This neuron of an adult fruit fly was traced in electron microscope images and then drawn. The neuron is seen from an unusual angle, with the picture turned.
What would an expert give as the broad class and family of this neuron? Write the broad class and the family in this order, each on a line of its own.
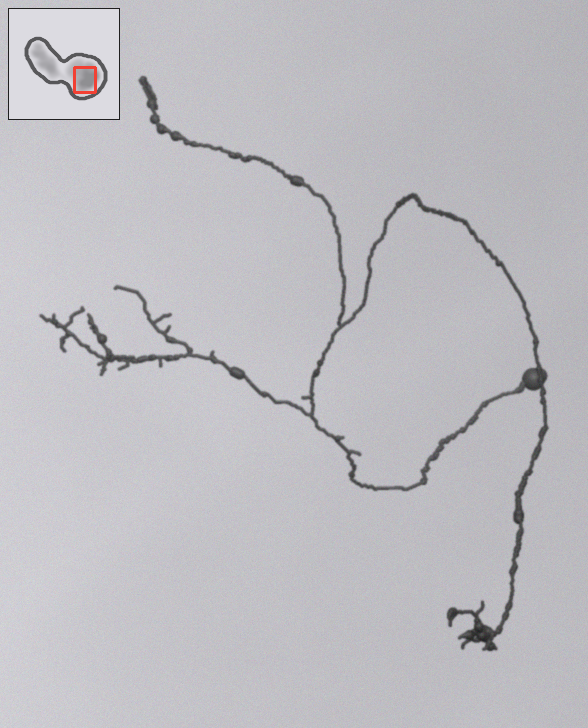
central-brain intrinsic neuron
hemilineage ALl1_ventral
